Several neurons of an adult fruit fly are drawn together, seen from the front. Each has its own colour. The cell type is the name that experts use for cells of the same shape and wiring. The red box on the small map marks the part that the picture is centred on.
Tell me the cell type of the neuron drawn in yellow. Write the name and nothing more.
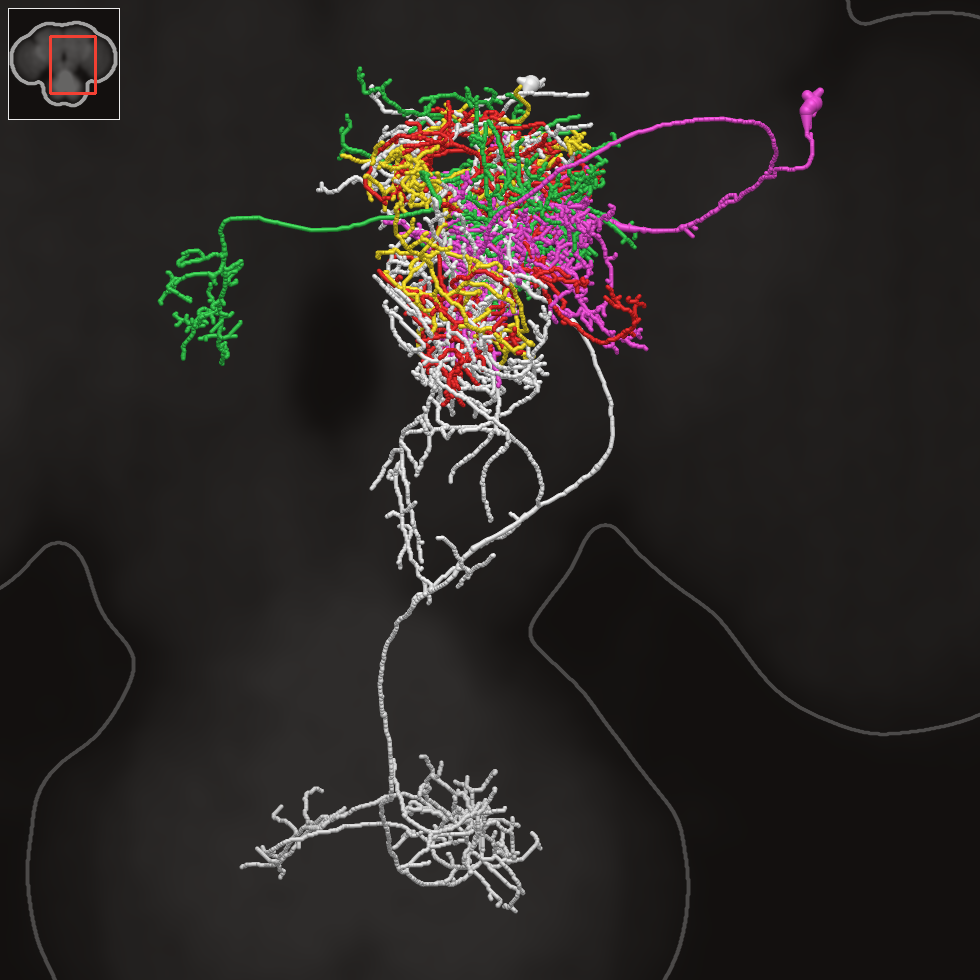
LAL181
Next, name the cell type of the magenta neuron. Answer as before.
PLP034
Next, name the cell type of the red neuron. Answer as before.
CB0431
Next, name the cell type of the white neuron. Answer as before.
DNpe022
